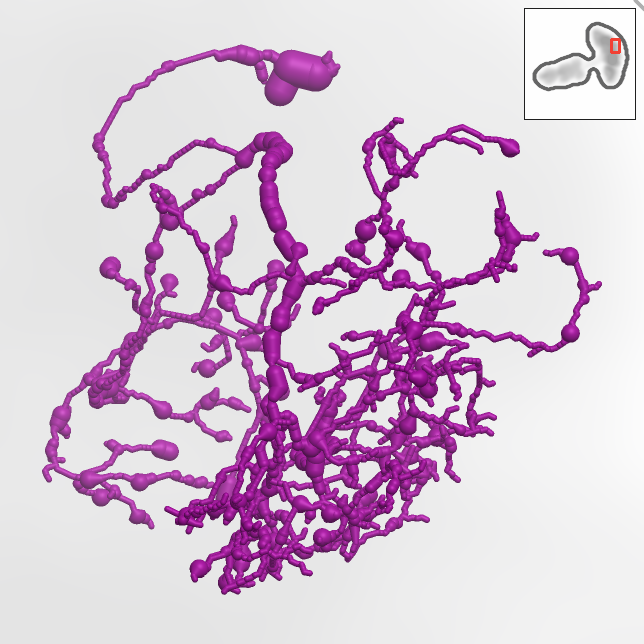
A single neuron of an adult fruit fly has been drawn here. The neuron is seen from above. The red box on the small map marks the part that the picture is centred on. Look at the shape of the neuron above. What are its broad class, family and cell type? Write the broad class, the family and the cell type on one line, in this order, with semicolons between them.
central-brain intrinsic neuron; hemilineage ALl1_dorsal; l2LN19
